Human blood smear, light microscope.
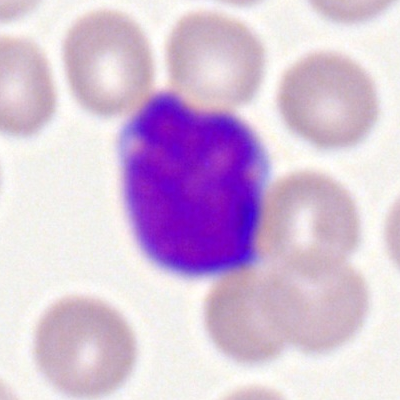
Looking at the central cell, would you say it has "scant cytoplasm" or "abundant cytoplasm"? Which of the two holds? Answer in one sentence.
The cell's cytoplasm is limited to a narrow rim.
